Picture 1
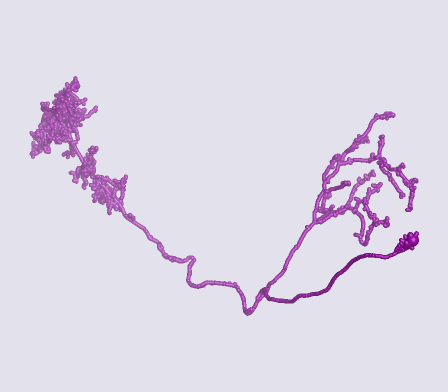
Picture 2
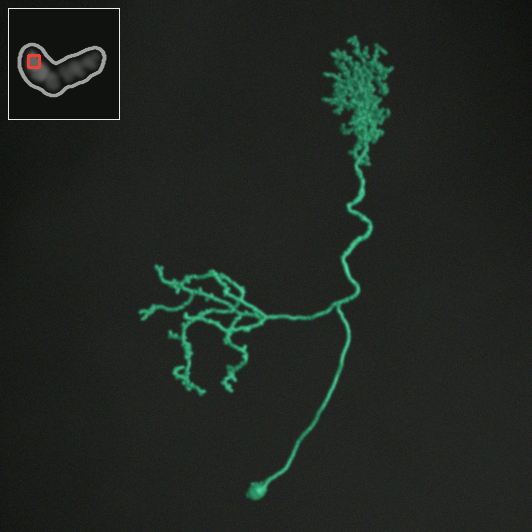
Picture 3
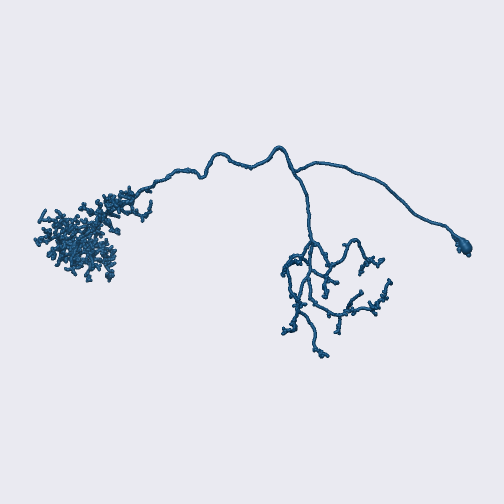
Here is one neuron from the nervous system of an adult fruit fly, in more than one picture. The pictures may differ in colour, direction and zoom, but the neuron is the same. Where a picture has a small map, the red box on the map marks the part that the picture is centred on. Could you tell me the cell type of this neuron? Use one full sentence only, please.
The cell type carried by this neuron is LC17.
